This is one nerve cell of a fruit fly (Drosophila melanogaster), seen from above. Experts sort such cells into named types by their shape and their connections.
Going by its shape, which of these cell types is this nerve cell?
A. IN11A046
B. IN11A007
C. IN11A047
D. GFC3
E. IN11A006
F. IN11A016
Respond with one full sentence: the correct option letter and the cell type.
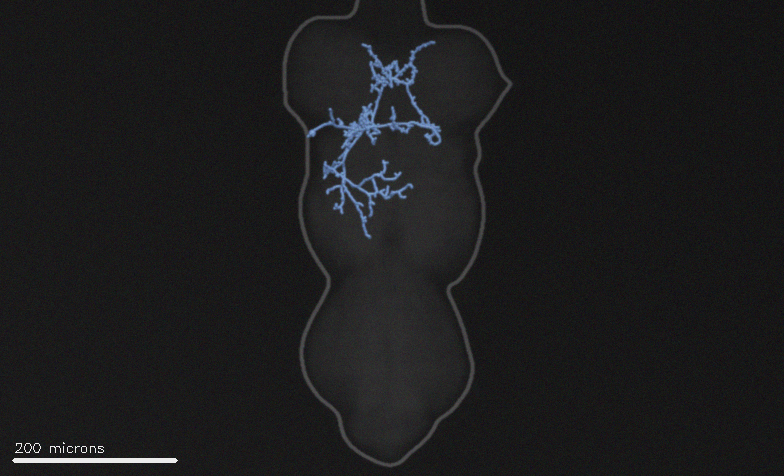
Among the options, E names the cell type of the nerve cell, namely IN11A006.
